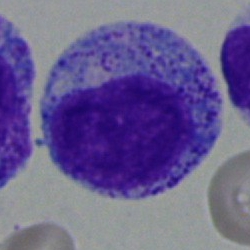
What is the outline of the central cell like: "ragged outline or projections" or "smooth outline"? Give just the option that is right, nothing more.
Smooth outline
